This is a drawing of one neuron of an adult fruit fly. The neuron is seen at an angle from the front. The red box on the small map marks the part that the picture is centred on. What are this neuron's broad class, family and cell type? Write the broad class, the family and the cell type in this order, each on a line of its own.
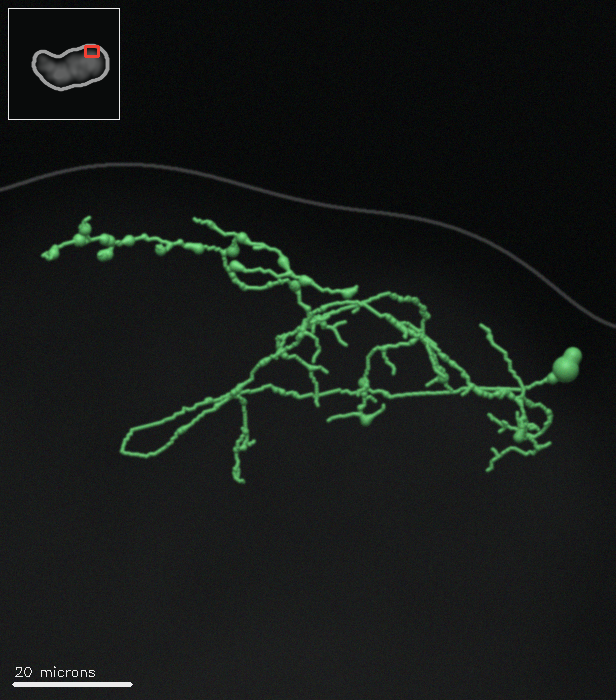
central-brain intrinsic neuron
hemilineage LHp2
CB2208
